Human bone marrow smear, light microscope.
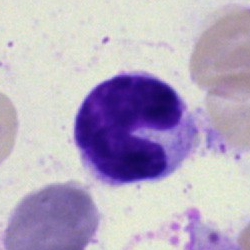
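Band neutrophil, centre of this stained bone marrow smear. See how deeply the nucleus is indented, its notch opening to the right. Its chromatin is dense, dark purple and coarsely clumped. The scant, pale lilac-pink cytoplasm sits mostly on the right, within that notch.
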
